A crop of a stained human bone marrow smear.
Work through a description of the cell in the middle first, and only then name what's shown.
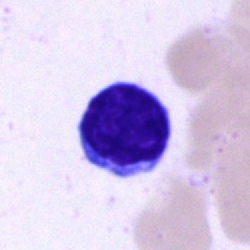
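No granules in the cytoplasm. Nucleus fills almost the whole cell; the thin rim of cytoplasm left over shows mainly along the lower edge. Chromatin dense and coarsely clumped. Verdict: lymphocyte.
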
